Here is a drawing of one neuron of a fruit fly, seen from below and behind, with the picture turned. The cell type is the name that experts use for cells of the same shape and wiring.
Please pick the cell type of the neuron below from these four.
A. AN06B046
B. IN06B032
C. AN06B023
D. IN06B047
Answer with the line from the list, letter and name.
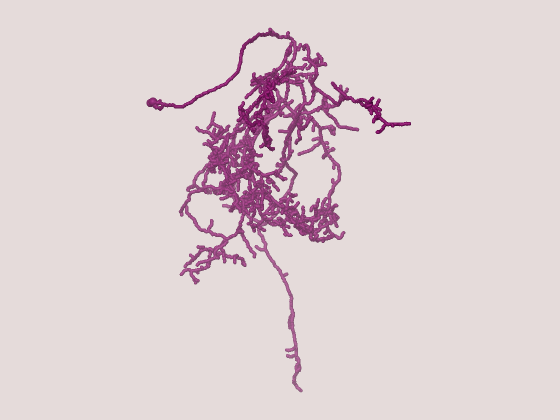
B. IN06B032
